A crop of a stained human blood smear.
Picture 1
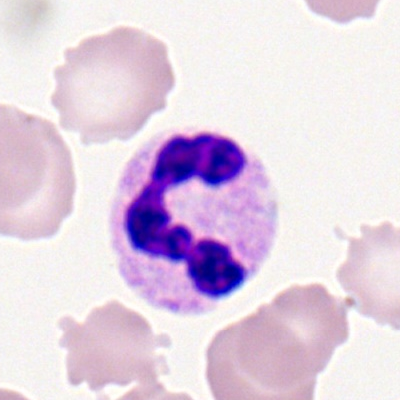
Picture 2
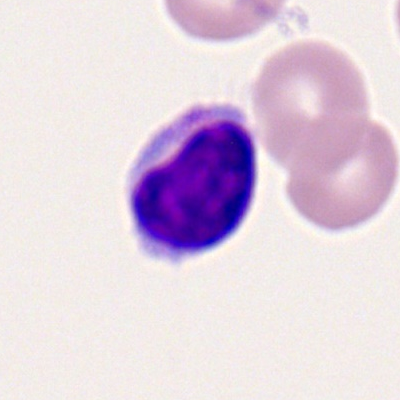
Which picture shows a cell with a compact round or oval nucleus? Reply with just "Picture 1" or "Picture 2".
Picture 2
